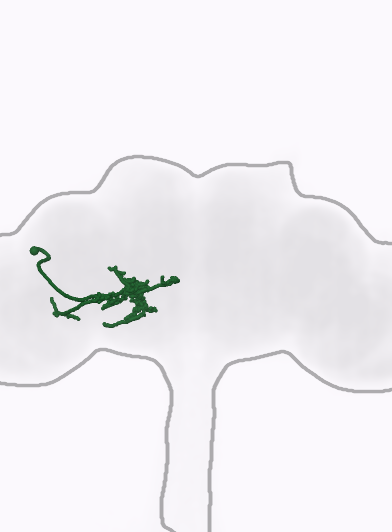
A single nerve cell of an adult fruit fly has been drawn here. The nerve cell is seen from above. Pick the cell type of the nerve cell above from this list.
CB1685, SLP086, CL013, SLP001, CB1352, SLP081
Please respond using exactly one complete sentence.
This nerve cell is recognized as the cell type CL013.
